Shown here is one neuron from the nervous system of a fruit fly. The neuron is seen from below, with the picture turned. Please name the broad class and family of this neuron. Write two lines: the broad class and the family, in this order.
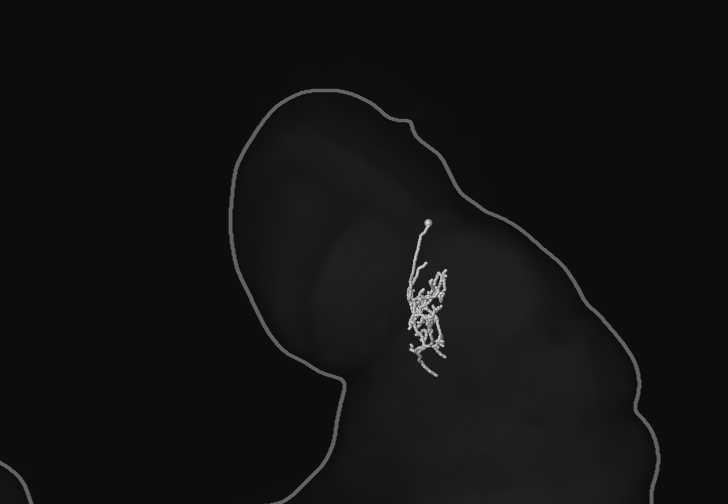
central-brain intrinsic neuron
hemilineage VPNp1_medial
